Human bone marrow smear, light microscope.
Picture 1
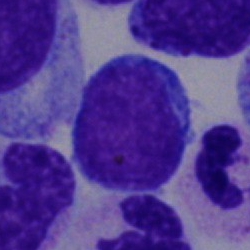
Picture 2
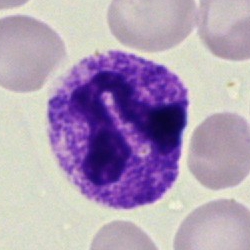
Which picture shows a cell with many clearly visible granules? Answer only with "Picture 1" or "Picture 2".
Picture 2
